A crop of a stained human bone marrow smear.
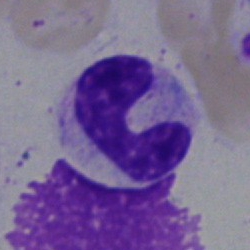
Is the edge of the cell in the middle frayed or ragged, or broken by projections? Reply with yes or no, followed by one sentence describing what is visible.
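No. The cell outline is round and smooth.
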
